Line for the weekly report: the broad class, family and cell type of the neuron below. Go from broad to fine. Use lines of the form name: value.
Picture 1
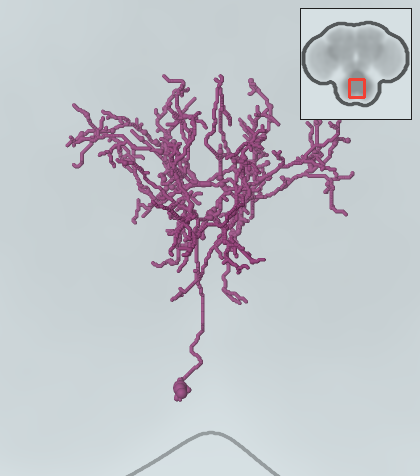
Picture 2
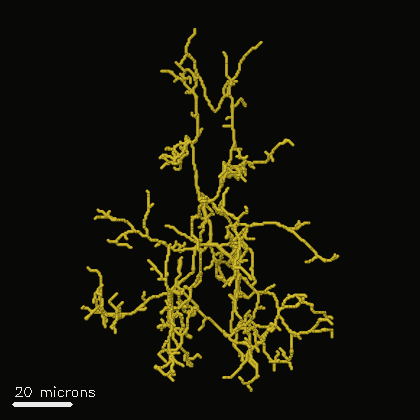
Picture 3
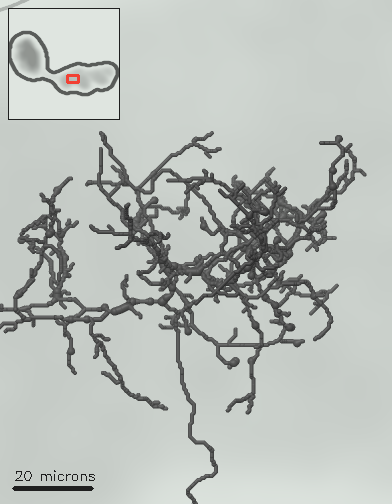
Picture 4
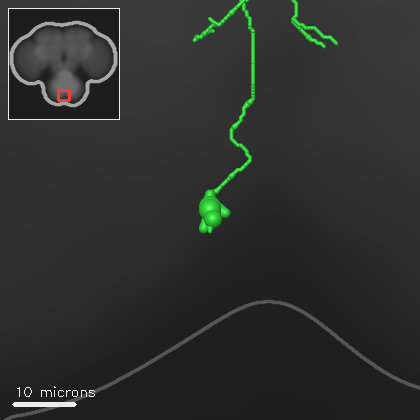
broad class: nerve-cord intrinsic neuron
family: hemilineage 00A
cell type: IN00A041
